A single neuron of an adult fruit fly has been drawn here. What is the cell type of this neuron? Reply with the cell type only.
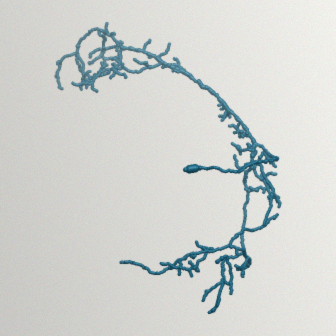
CB3261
